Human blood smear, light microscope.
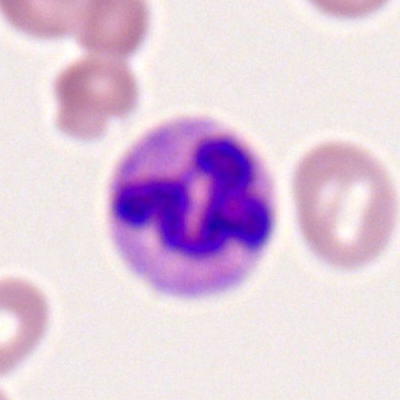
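Segmented neutrophil, at the centre of a stained human blood smear. Its outline strikes me as round and smooth. The nuclear chromatin looks dense and takes a dark purple stain. There is plenty of pale pinkish-lilac cytoplasm, and as far as I can tell it holds only fine, faint granules, with no large orange-red ones.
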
